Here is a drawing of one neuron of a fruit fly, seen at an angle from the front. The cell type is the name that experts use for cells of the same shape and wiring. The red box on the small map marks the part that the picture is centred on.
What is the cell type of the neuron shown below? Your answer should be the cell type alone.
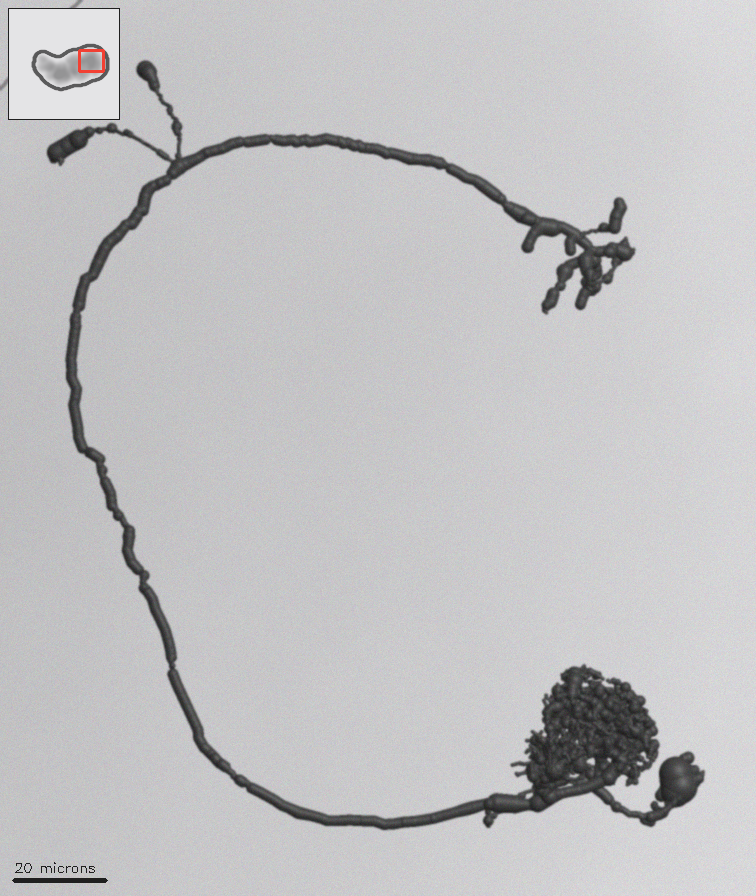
DA1_lPN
